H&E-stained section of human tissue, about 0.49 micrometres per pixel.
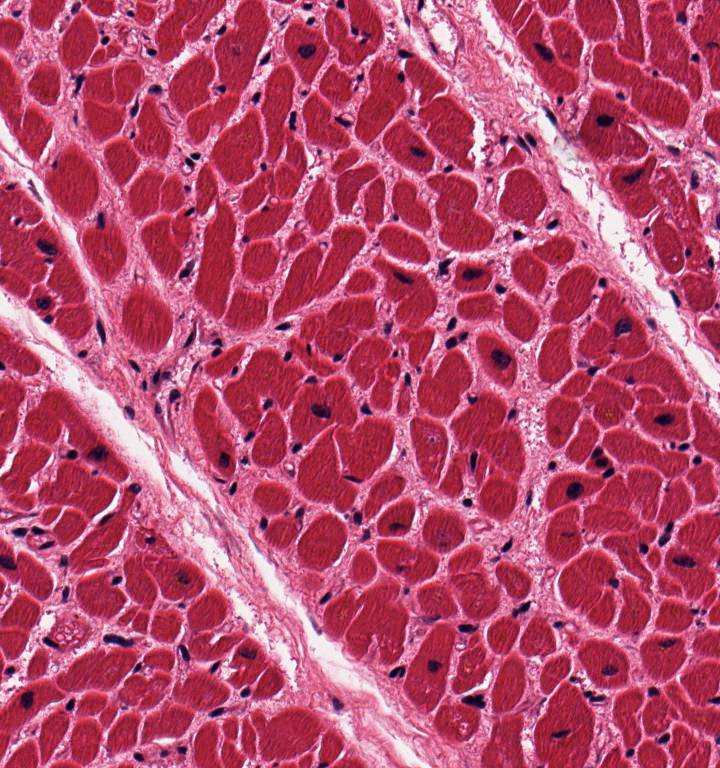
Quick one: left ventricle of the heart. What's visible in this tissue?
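Muscle fibres, cut mainly in cross section, are grouped into bundles separated by connective tissue bands running diagonally from upper left to lower right. Where a fibre shows a nucleus, it is central. Pale pink loose connective tissue with small dark elongated nuclei lies between fibres. No fat cells lie in the septa or between fibres.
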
